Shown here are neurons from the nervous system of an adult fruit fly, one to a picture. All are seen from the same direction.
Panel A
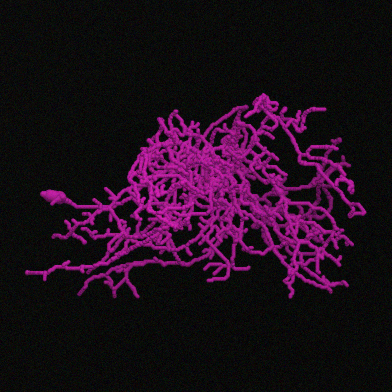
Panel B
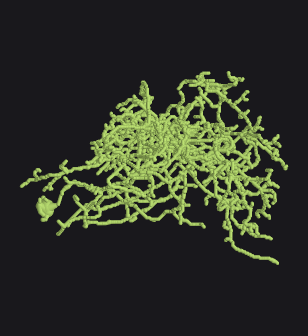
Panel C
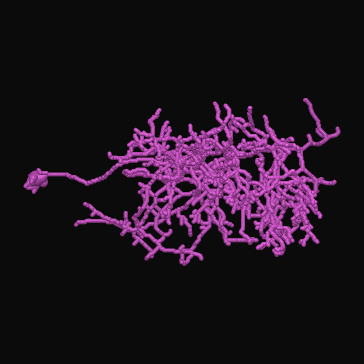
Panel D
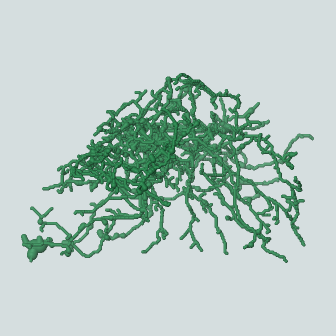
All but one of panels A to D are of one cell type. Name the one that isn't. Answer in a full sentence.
The neuron in panel C is of another cell type than the rest.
